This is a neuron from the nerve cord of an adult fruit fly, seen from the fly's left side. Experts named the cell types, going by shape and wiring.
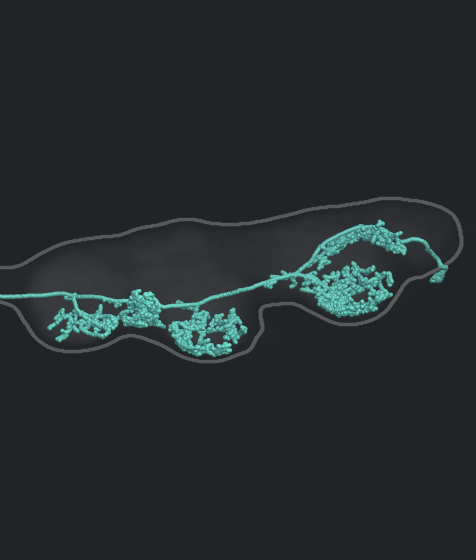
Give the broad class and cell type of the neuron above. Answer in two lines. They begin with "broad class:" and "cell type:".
broad class: ascending neuron
cell type: ANXXX027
